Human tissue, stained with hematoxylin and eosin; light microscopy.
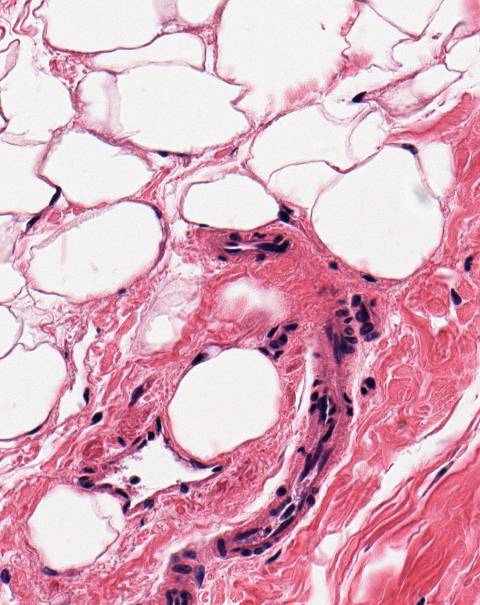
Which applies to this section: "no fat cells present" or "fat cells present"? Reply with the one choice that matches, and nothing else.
Fat cells present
